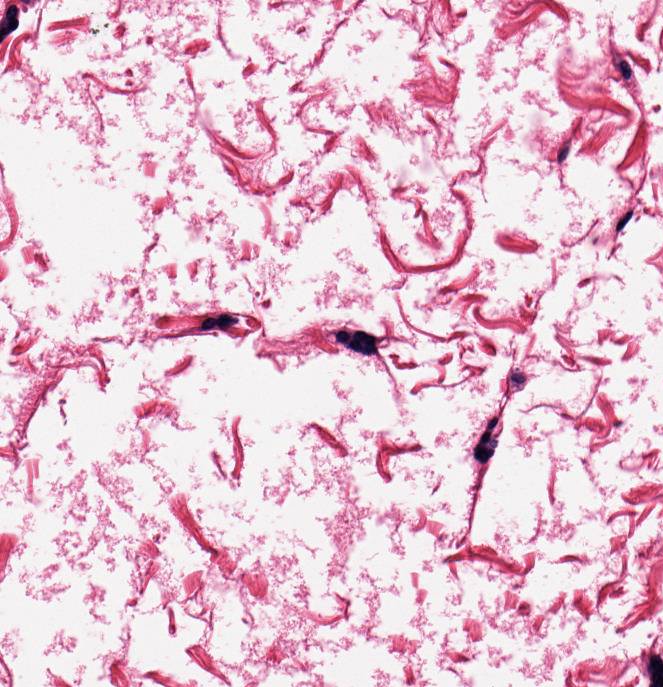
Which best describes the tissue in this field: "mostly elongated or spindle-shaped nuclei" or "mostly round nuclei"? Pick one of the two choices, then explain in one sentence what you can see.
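Mostly elongated or spindle-shaped nuclei. The few cells present are spindle-shaped with dark, elongated nuclei.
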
